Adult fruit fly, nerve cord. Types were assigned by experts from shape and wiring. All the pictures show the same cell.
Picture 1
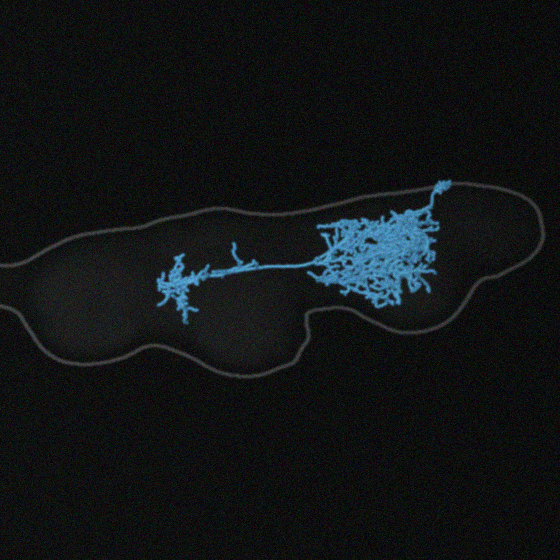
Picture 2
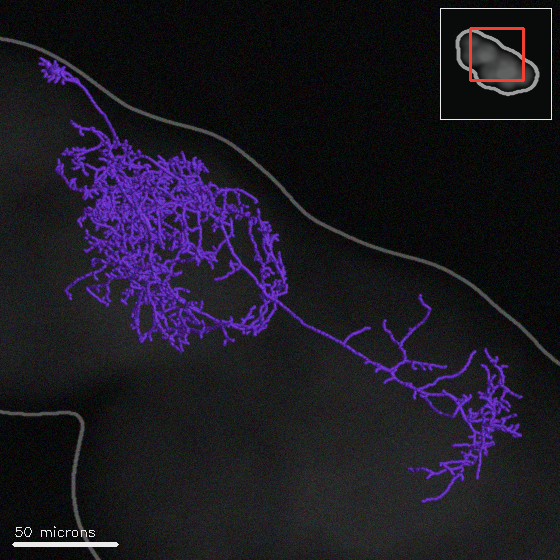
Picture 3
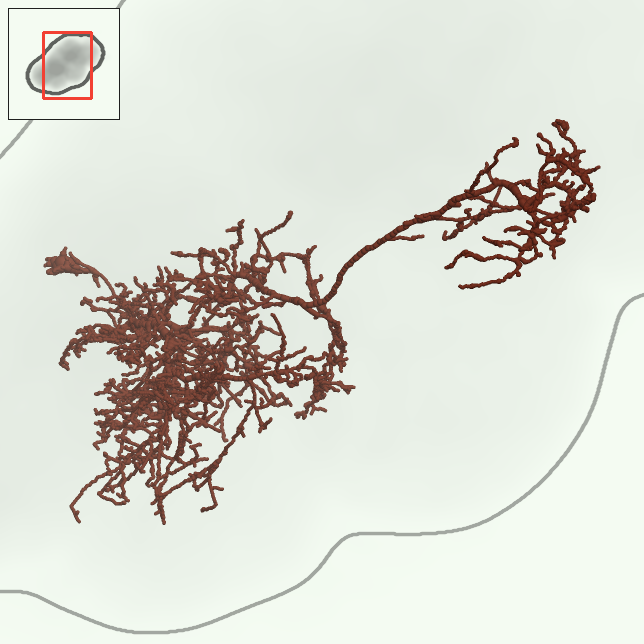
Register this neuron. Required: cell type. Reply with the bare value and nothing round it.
INXXX114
